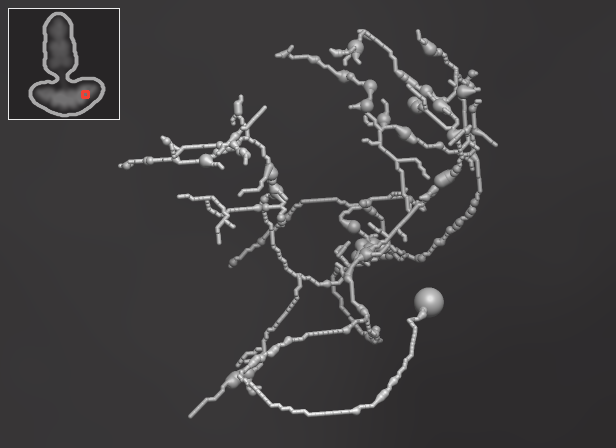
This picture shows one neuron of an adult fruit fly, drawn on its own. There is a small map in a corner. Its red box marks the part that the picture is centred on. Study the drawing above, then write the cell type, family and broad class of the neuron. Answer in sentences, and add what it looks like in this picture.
It is of cell type LHAV4d5. Its family is hemilineage LHl1. This is a central-brain intrinsic neuron. It lies in the brain. Dozens of branch ends can be seen.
